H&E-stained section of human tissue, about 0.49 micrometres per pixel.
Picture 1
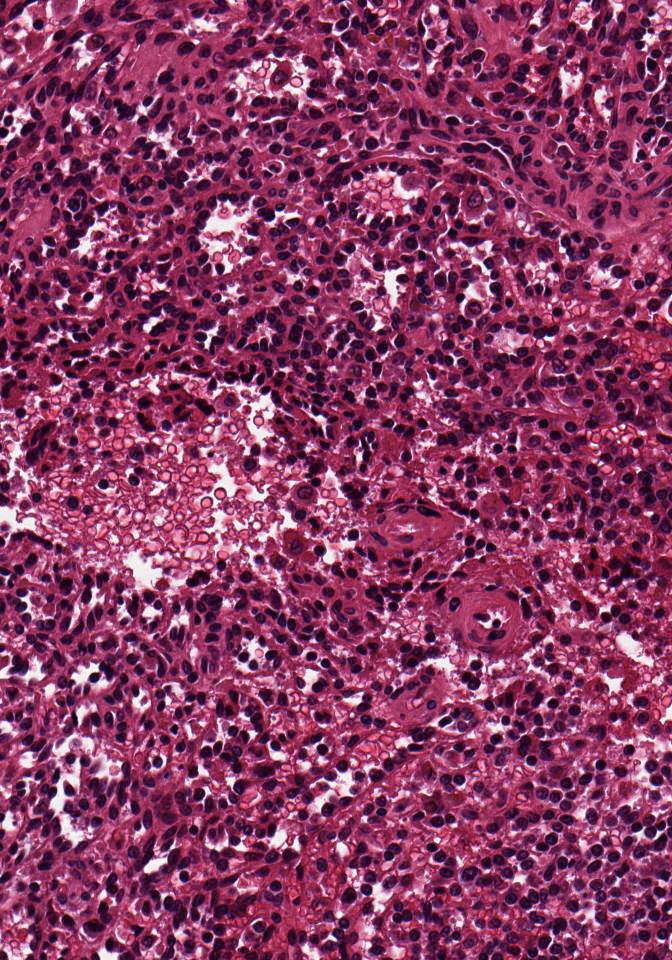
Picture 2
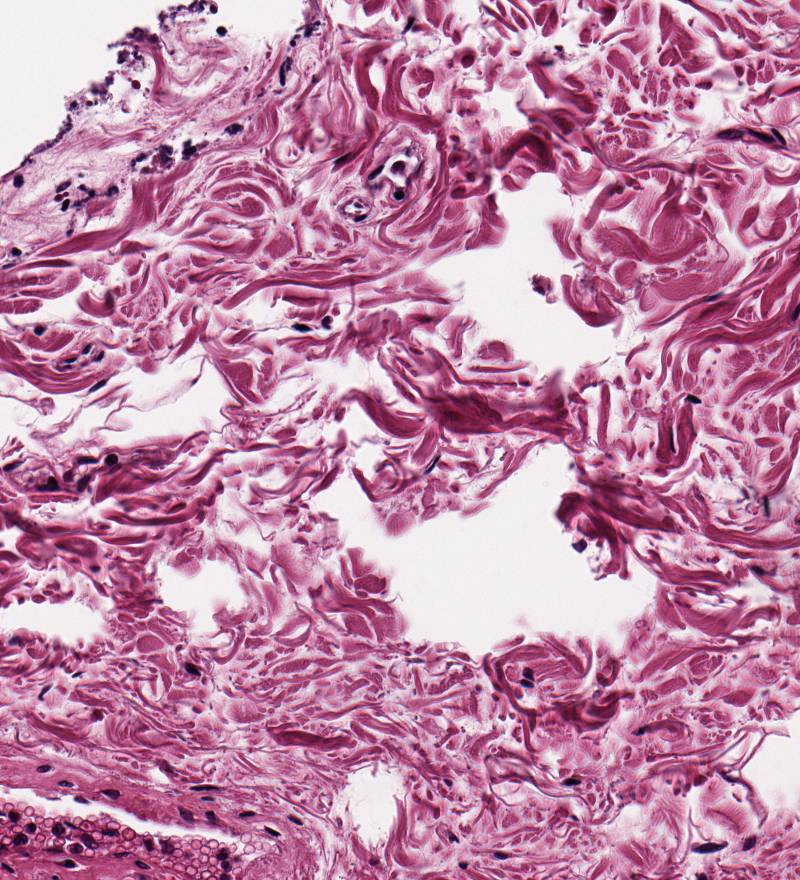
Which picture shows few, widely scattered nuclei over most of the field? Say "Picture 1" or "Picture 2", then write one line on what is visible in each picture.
Picture 2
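In picture 1: The whole field is densely packed with cells, with no large open spaces.
In picture 2: Nuclei between the bundles are sparse, small, dark and spindle-shaped.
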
